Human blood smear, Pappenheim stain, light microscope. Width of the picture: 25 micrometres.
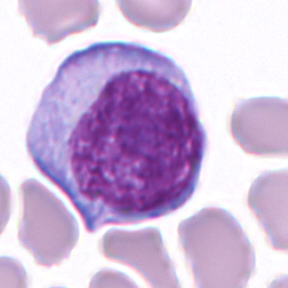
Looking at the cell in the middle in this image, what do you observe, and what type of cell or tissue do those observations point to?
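Nucleus round; no notch, no lobes. Position off-centre, toward right side of cell. Nuclear diameter about 12 micrometres. Chromatin purple and patchy, small darker clumps between paler spaces. Cytoplasm pale blue, deeper blue at cell edge. Cell is a plasma cell.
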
